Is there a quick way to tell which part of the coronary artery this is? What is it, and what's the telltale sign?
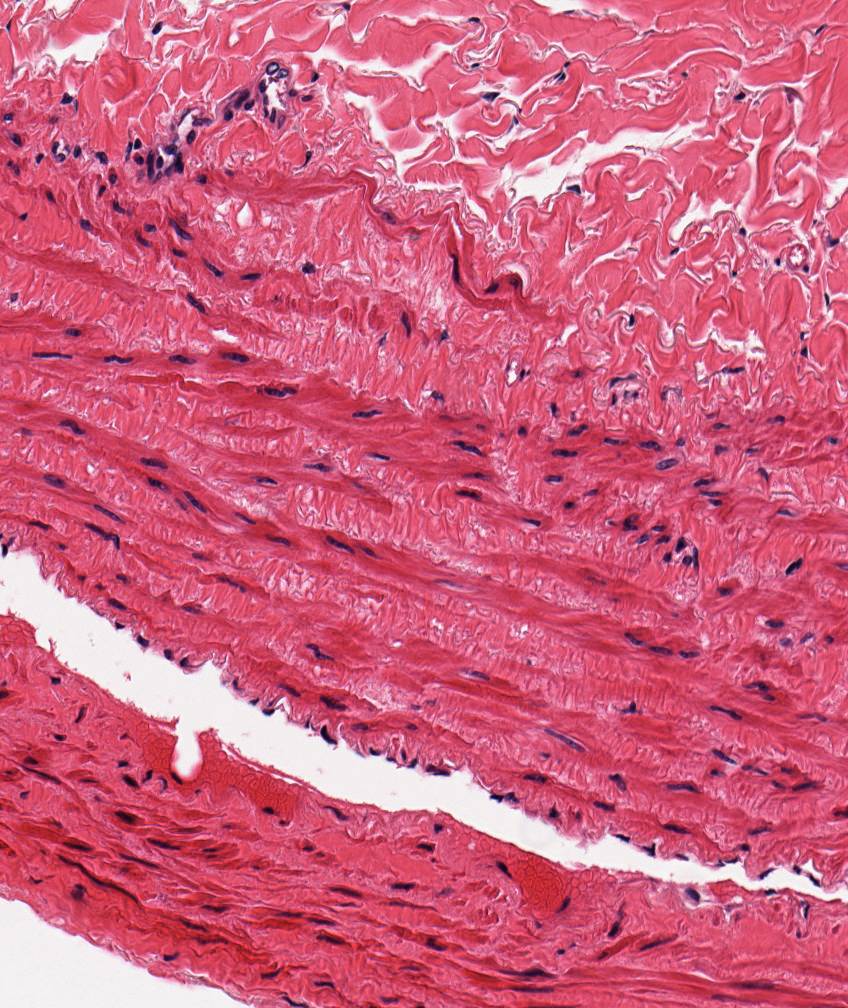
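This is the tunica media. Across the middle, bands of fibres run diagonally from upper left to lower right. The middle band holds many smooth muscle cells, their dark, elongated, spindle-shaped nuclei lying parallel to the fibres, and its cytoplasm stains a strong pink-red.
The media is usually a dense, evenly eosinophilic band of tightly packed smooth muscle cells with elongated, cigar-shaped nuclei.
At the top, thick wavy pink collagen bundles, parted by white clefts, hold few nuclei.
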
